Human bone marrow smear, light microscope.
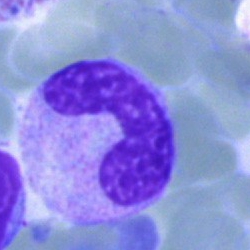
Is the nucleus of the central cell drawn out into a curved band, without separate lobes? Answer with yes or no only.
Yes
